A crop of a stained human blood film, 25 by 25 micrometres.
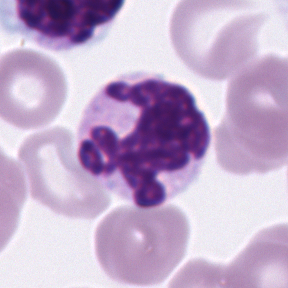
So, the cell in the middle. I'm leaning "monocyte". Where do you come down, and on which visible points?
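The cell has a round, smooth outline and measures about 12 micrometres across. Its chromatin is dark purple and coarsely clumped, and no nucleoli are visible. The cytoplasm holds only fine, faint granules, none of them coarse or orange, and it has no vacuoles. Part of another nucleated cell is cut off at the top-left corner of the picture.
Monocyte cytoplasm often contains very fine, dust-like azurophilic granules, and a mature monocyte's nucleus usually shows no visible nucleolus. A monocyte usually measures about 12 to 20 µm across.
The fine granules, the absent nucleoli and the width of about 12 micrometres are in keeping with a monocyte, the width lying at the lower end of its range.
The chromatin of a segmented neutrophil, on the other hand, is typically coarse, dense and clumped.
The coarsely clumped chromatin of this cell speaks for segmented neutrophil. The cell is a segmented neutrophil, not a monocyte.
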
